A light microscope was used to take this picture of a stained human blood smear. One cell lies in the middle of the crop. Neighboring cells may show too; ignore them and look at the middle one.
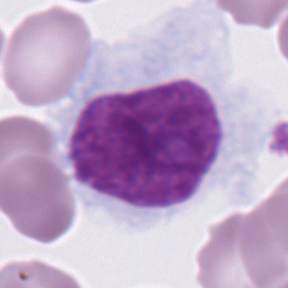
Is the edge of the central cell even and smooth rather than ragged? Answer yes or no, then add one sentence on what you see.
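No. The cell's outline is irregular, with frayed, ill-defined edges.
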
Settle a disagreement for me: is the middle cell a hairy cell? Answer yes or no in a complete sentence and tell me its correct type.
Yes, the cell in the center of this crop is a hairy cell.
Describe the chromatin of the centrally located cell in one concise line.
What stands out is fine chromatin lacking any coarse clumps.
